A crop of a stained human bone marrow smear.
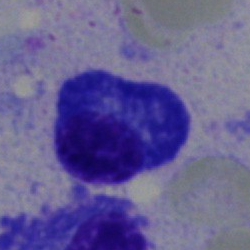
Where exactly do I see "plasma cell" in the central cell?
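Look first at the edge: the outline is roughly rounded, but slightly irregular and lumpy. The whole cell stains a deep blue-purple. That colour is not even, though, because the lower-left part is darker and more purple than the upper-right part.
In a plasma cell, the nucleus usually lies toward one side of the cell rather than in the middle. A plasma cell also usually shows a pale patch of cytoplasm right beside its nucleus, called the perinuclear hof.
No vacuoles can be made out anywhere in the cell. Those are the features this plasma cell shows.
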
